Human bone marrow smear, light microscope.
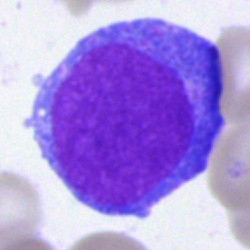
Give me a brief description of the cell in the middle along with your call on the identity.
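Chromatin first: finely textured and evenly spread, with no coarse clumps. Next, the cytoplasm: a deep blue rim around the nucleus, widest on the right side. Then the edge: small bleb-like bumps project from the left side of the cell. Last, the name: this is a blast.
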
